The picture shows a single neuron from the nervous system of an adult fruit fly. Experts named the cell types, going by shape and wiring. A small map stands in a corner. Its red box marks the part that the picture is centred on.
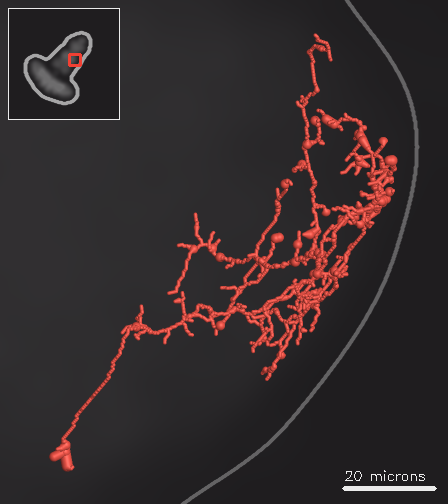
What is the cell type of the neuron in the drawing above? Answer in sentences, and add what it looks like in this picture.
It is of cell type IN13A062. This is a nerve-cord intrinsic neuron. Its cell body lies at the lower left of the picture. By the scale bar it is about 95 microns tall in this view. Dozens of branch ends can be seen.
